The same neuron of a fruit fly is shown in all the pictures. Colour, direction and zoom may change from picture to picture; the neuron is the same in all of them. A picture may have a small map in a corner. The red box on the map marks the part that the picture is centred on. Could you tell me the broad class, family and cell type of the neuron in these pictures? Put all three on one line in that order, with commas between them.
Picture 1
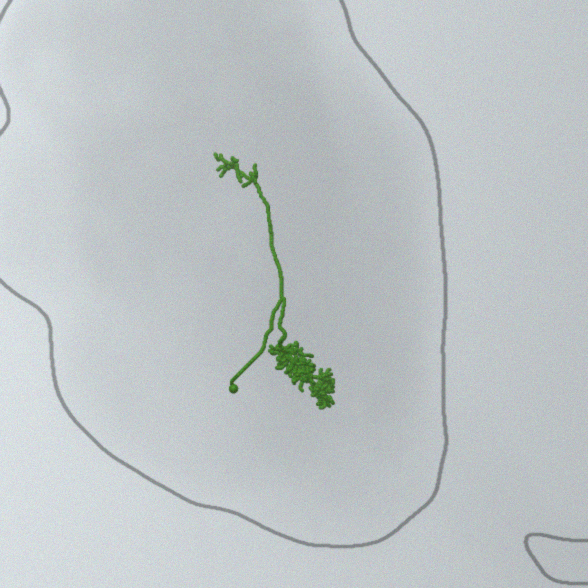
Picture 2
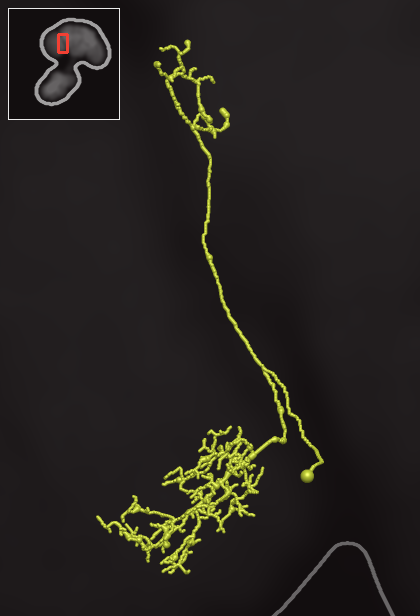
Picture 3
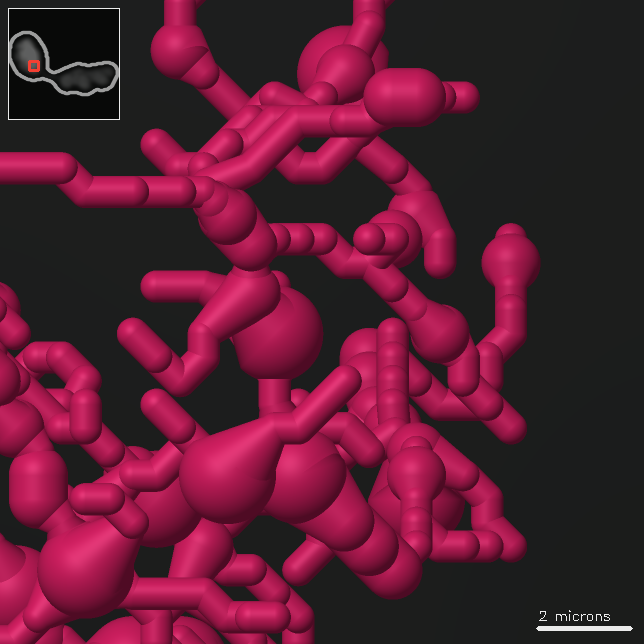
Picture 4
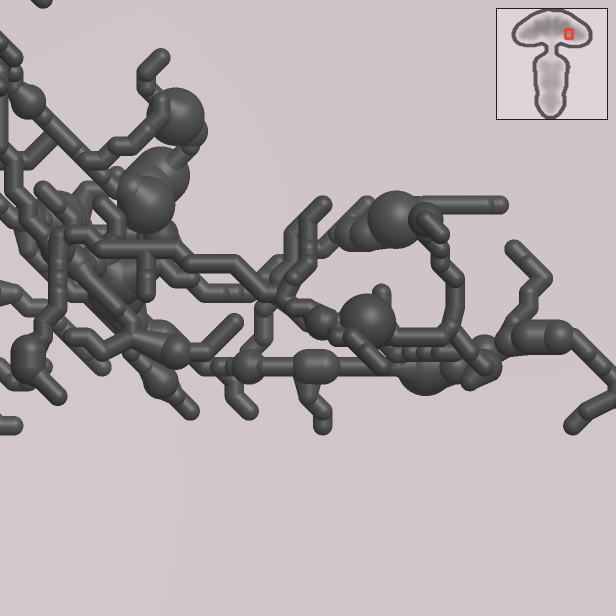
visual projection neuron, LC, LC15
